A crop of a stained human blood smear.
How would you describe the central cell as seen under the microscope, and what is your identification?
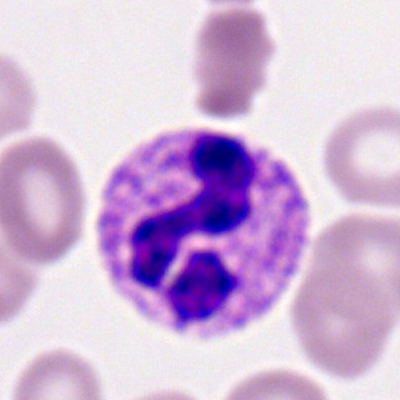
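In this example, the outline of the cell is round and smooth. The nucleus is divided into separate lobes. Fine pinkish-purple granules fill the cytoplasm, which shows no clear vacuoles. The cell shown here is a segmented neutrophil.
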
